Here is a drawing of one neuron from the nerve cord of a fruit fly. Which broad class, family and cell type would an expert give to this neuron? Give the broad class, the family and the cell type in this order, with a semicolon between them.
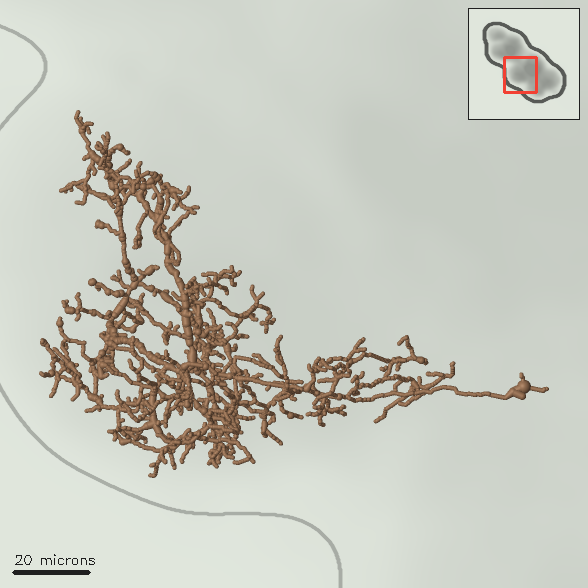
nerve-cord intrinsic neuron; hemilineage 13B; IN13B024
